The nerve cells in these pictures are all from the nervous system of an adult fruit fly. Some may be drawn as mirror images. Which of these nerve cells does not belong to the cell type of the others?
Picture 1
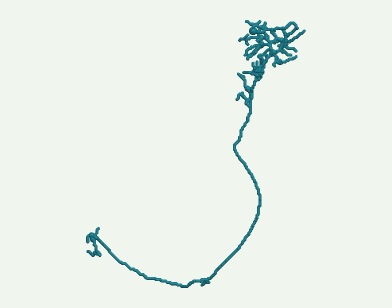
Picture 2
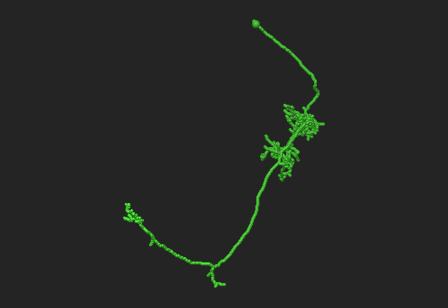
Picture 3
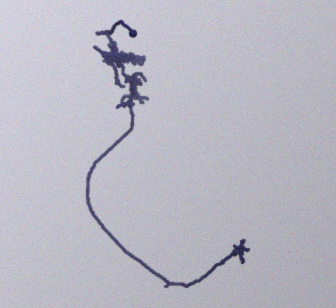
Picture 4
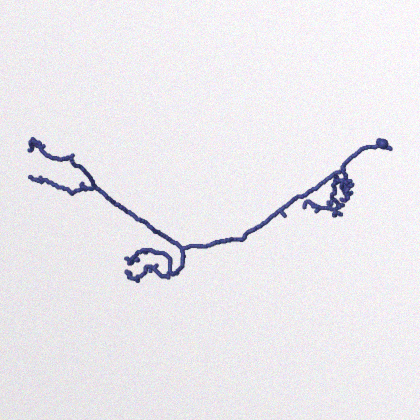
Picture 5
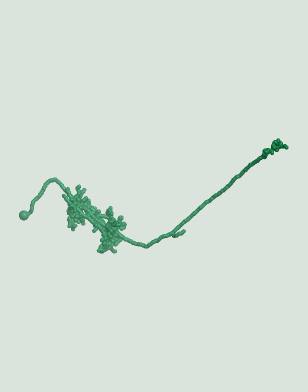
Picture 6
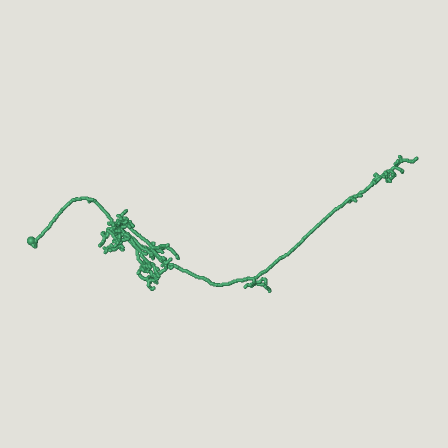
Picture 4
